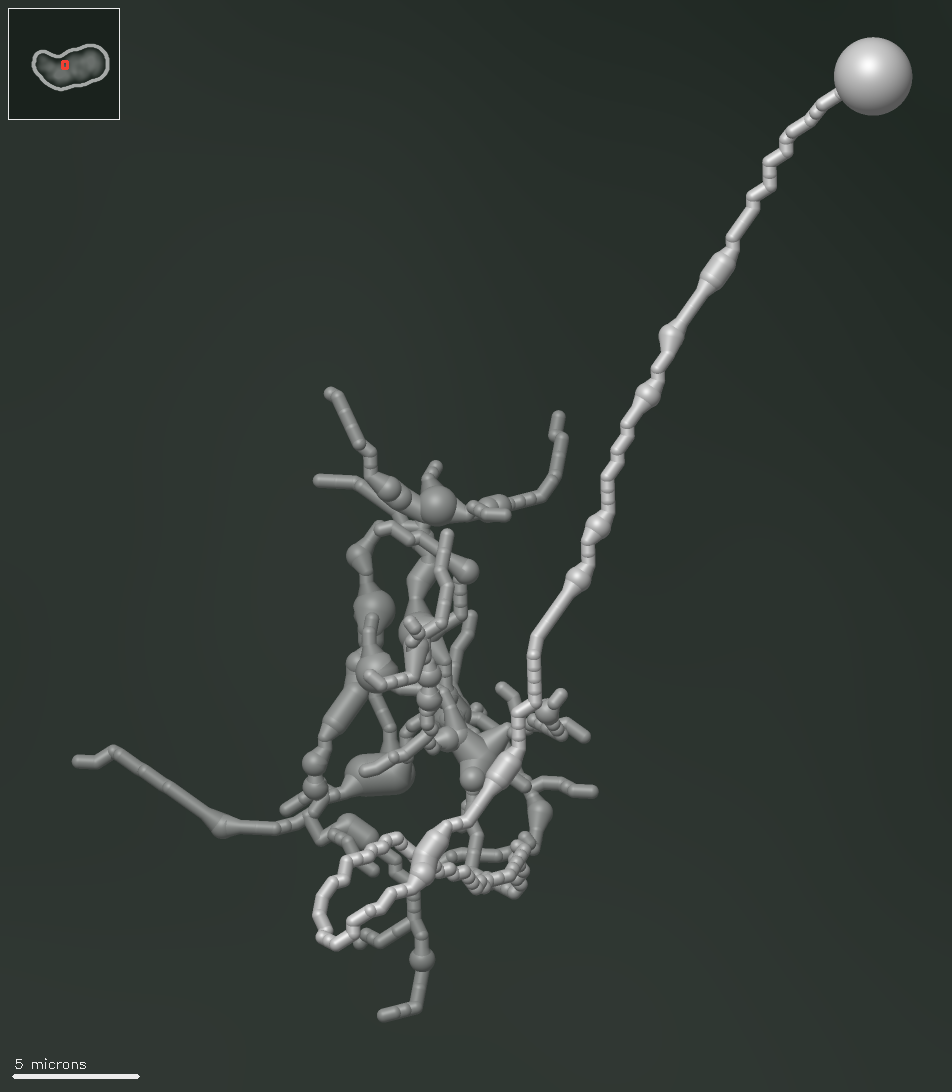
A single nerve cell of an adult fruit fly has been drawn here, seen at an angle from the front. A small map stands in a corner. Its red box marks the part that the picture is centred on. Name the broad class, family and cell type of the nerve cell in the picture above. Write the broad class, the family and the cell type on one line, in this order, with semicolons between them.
optic-lobe intrinsic neuron; Cm; Cm4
